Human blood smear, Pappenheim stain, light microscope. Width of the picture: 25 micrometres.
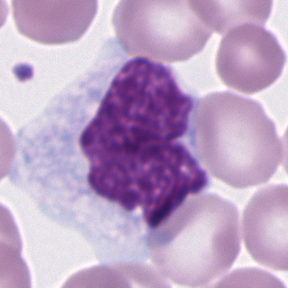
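Monocyte: its nucleus is irregular and folded, with a notched edge, and sits toward the right, leaving most of the cytoplasm spread out to the left. See how the dark purple chromatin is streaked with paler strands, while the cytoplasm shows only fine, faint speckling.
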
